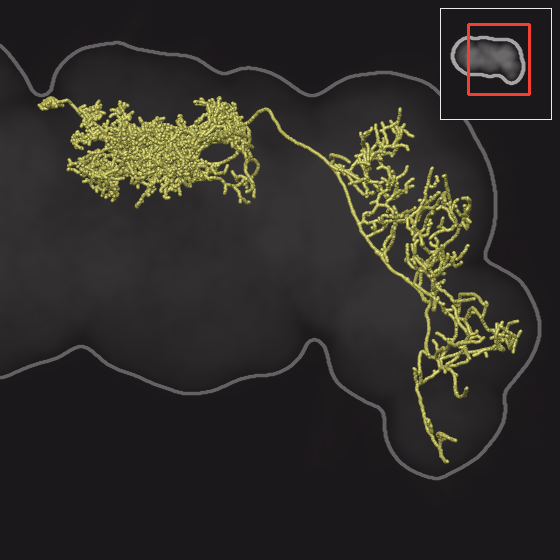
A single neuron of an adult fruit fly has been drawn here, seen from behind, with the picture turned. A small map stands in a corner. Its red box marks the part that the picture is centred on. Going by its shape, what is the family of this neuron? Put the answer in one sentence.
The family is DNg.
